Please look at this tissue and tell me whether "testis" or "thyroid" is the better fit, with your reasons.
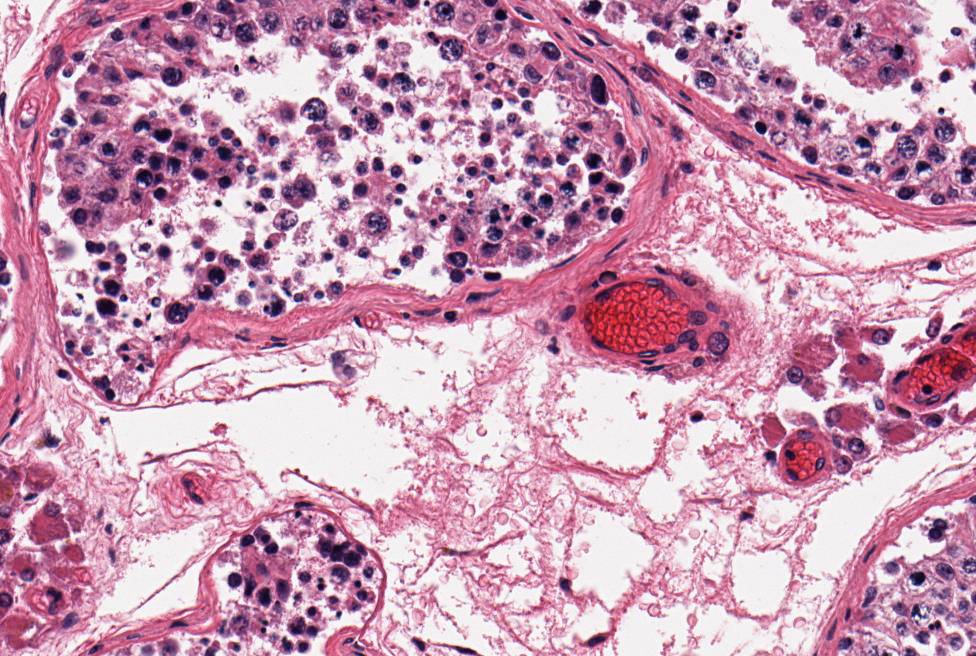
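Testis, not thyroid.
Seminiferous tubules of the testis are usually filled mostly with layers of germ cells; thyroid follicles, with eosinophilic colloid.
Of several rounded tubules in loose interstitial tissue, the largest, upper left, is filled with cells, fitting the testis, though loosely scattered and detached rather than orderly layered. Many of these cells have small, dark, condensed nuclei. Small clusters of polygonal cells with abundant pink cytoplasm lie in the interstitium beside the vessels on the right.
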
